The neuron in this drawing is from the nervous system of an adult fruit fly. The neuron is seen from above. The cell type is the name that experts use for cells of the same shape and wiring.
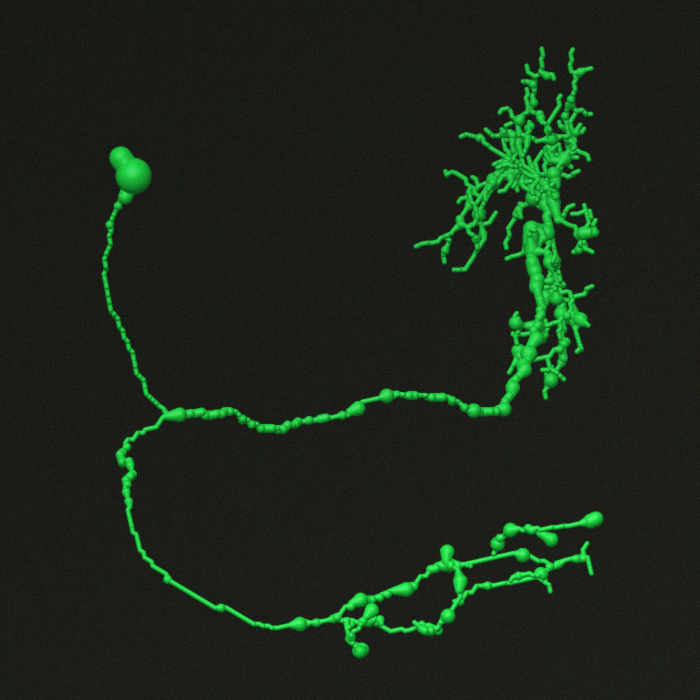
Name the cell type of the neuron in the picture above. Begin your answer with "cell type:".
cell type: LC21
